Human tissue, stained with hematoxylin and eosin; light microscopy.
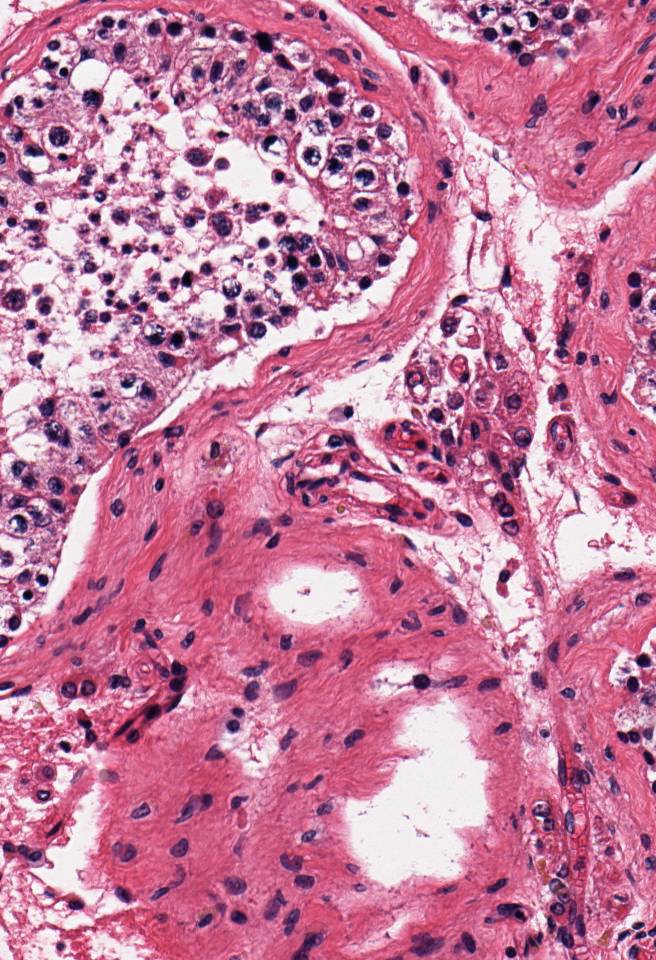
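Testis, haematoxylin and eosin: a large rounded tubule crowded with cells occupies the upper left, bounded by a thick, wavy, eosinophilic lamellar wall with flattened spindle nuclei. In the centre, between the tubules, a small cluster of Leydig cells shows polygonal cells with abundant eosinophilic cytoplasm and round nuclei. Dense pink fibrous tissue fills the lower half, its scattered elongated nuclei running in varied directions.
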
